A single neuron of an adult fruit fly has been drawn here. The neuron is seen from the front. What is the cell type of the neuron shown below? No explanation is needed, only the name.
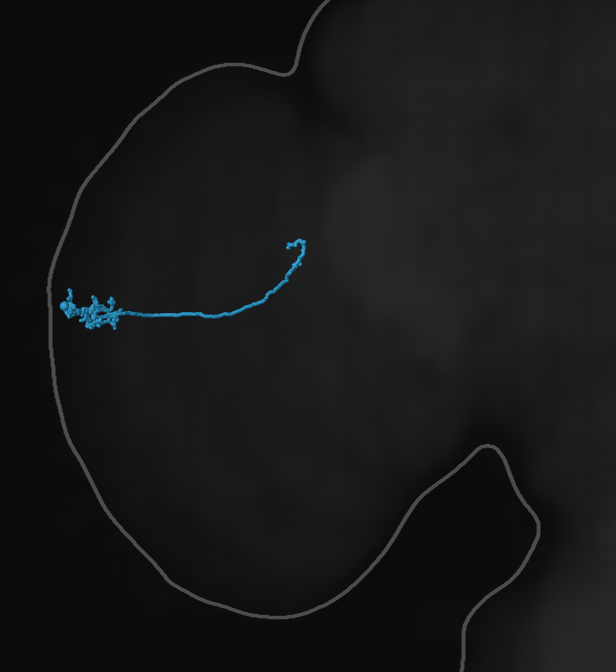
Tm5c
